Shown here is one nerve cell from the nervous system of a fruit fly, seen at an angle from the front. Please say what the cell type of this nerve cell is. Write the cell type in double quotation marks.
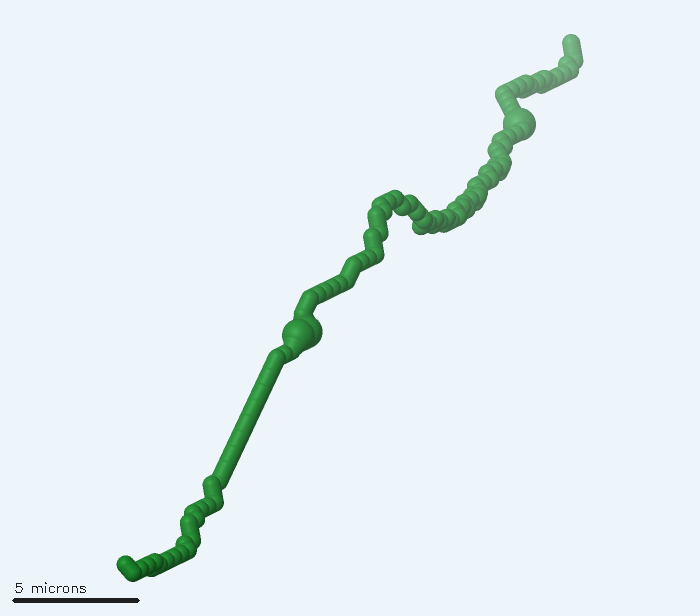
"SNch10"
